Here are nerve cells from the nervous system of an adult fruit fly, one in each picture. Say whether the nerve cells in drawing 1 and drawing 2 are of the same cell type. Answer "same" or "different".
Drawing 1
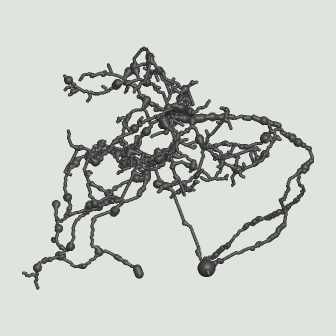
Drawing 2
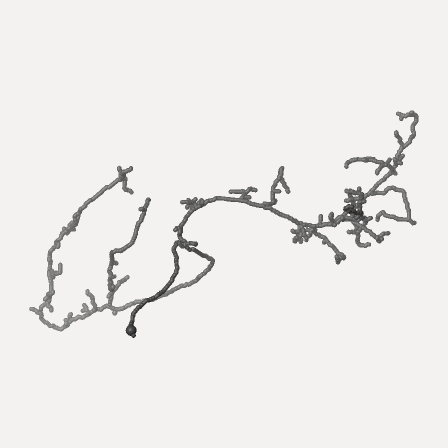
different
